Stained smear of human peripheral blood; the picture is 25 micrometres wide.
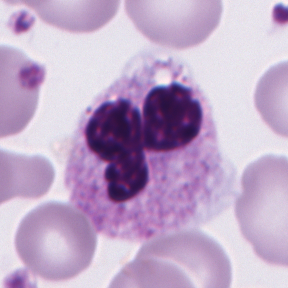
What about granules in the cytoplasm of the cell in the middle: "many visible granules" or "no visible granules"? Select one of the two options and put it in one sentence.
Many granules are visible within its cytoplasm.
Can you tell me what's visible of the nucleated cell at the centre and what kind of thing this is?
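Three lobes make up the nucleus, and its chromatin is dark purple and coarsely clumped. Near the top edge of the cell lies a single small clear vacuole. Rather than a smooth circle, the outline is somewhat irregular. It is a segmented neutrophil.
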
